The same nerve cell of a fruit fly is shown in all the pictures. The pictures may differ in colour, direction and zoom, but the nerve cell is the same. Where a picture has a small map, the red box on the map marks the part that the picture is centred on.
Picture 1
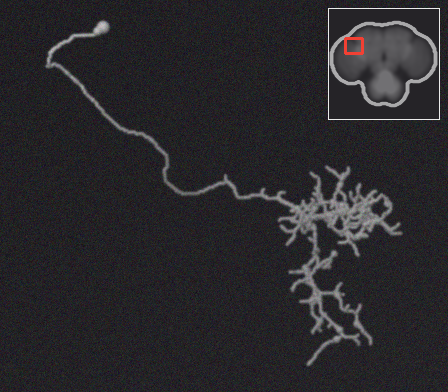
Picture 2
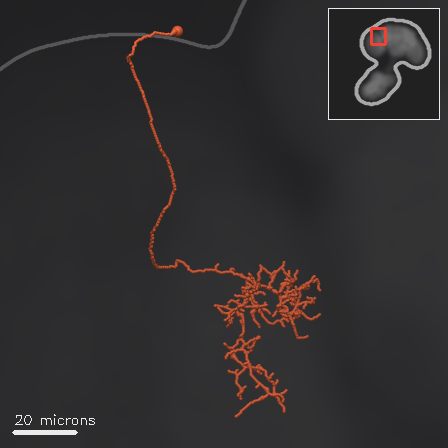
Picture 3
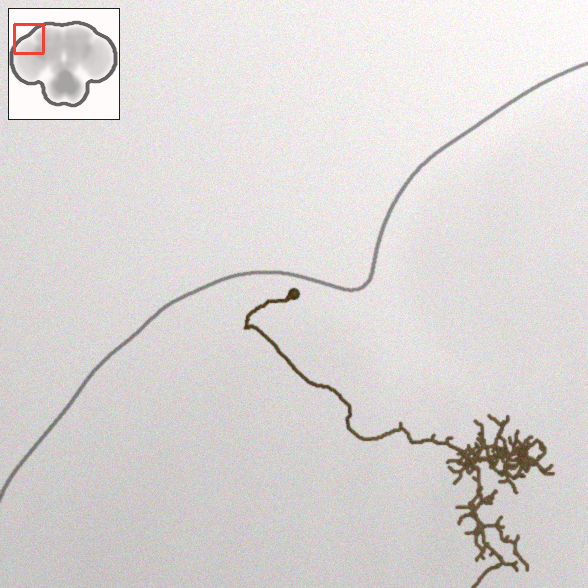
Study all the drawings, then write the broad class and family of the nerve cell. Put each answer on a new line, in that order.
optic-lobe intrinsic neuron
Tm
